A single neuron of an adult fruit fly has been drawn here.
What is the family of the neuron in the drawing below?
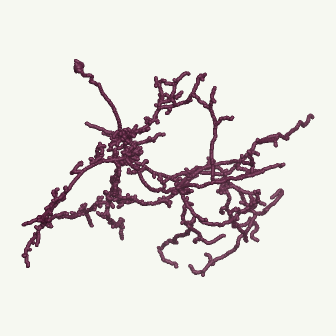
hemilineage 12A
